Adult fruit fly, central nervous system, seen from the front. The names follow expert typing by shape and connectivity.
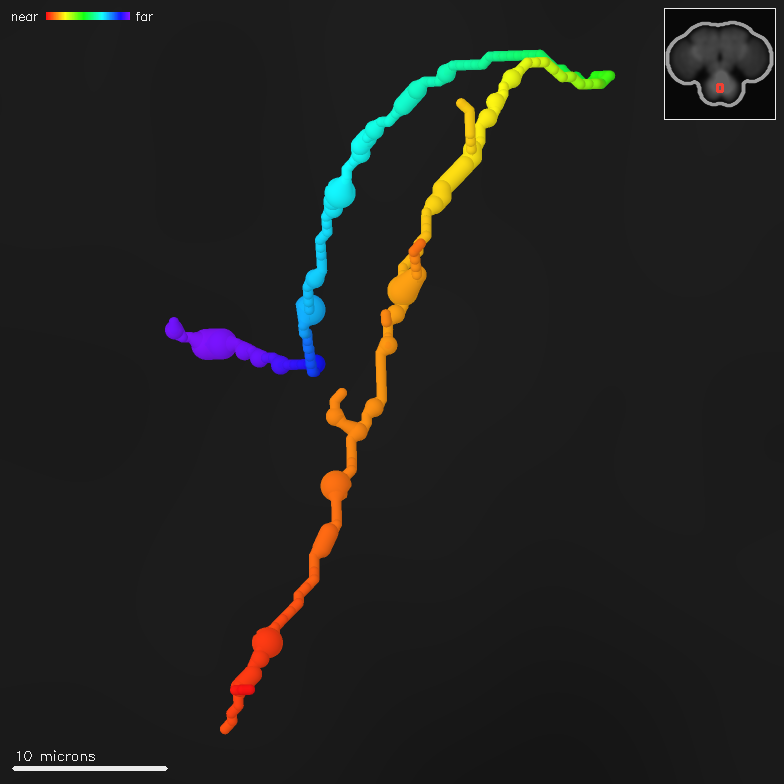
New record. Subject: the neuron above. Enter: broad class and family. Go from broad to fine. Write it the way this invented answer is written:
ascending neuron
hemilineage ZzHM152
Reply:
sensory neuron entering the nerve cord
class mechanosensory tactile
